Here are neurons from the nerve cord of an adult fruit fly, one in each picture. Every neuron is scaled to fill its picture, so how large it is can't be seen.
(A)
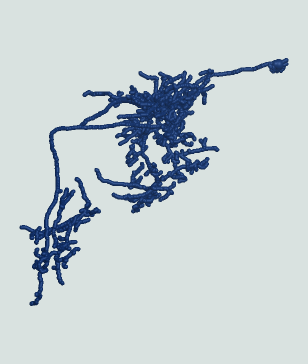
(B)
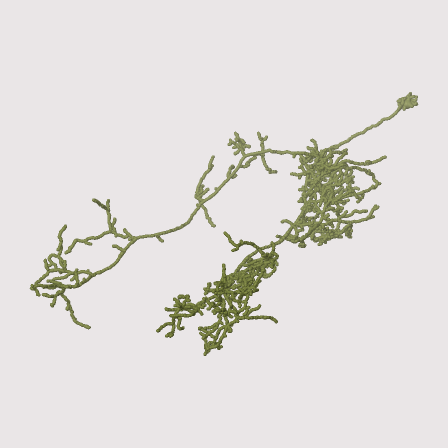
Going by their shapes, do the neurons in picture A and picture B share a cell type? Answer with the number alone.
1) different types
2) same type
1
